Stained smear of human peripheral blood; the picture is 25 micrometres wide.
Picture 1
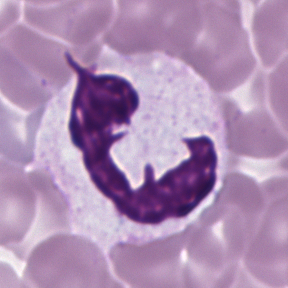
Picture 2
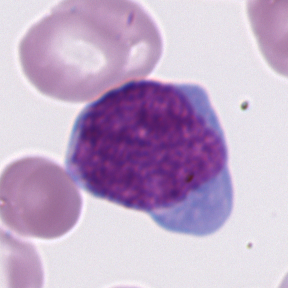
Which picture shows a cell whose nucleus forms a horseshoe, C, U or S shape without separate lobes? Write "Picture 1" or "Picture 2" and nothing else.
Picture 1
